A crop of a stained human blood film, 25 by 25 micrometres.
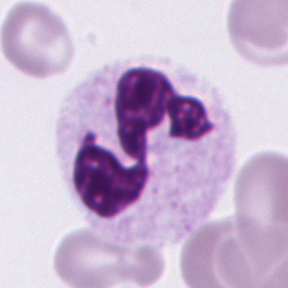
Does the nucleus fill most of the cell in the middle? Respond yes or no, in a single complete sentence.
No, in this cell the cytoplasm is abundant.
